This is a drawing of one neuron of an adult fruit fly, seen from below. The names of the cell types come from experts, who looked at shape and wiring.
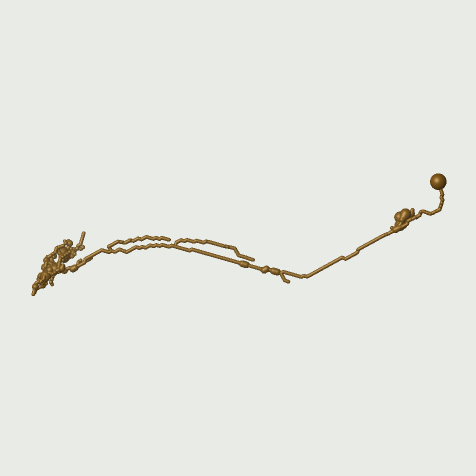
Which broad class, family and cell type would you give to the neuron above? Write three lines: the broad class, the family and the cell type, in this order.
optic-lobe intrinsic neuron
T
T4d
